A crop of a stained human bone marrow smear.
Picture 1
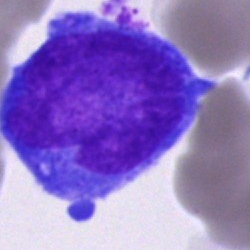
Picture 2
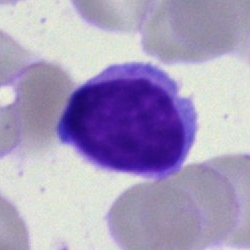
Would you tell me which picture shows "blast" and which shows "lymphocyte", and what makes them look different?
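Blast is picture 1, lymphocyte picture 2. Lymphocyte: outline oval, wider than tall; nucleus fills most of the cell; chromatin dark purple and dense throughout; no distinct nucleolus. Its cytoplasm is a thin blue-violet rim, widest at the upper right, with an irregular right edge bearing small projections.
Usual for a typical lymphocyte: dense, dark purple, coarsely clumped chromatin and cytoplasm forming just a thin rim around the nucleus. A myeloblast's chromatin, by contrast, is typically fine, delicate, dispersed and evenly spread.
Blast: cytoplasm deep blue, no granules seen; a small round blue bleb projects from the bottom edge and a short pointed tag of cytoplasm sticks out from the right edge.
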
